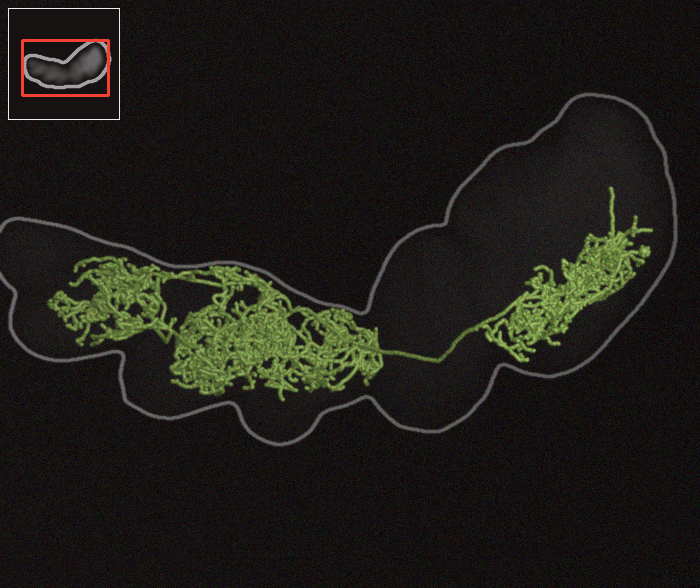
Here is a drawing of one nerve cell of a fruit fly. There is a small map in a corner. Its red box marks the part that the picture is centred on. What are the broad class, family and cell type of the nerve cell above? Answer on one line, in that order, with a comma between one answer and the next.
descending neuron, DNd, DNd03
